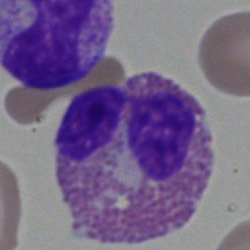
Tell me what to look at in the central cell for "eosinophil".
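Consistent with an eosinophil, the nucleus is divided into two separate lobes, lying side by side in the upper half of the cell.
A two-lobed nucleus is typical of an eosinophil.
The chromatin is dense and dark purple, and the cytoplasm is packed with coarse granules.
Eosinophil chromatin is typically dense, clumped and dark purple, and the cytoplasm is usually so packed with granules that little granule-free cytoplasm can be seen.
Less in keeping, these granules are pink-purple.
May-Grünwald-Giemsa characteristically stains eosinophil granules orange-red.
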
